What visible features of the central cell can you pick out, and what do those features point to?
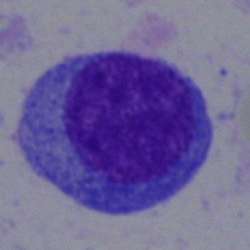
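The outline is oval and wider than it is tall. Cytoplasm forms a rim around the nucleus, widest on the left side of the cell. Against the left edge of the nucleus lies a paler crescent of cytoplasm. No distinct granules are present in the cytoplasm. Cell type: plasma cell.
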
